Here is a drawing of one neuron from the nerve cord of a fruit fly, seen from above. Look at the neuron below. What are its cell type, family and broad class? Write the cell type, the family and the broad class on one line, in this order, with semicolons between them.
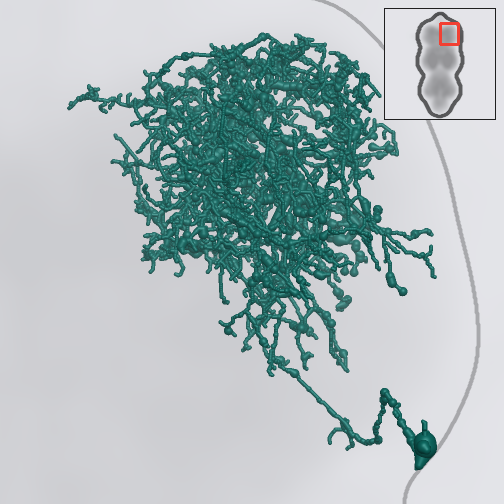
IN21A006; hemilineage 21A; nerve-cord intrinsic neuron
